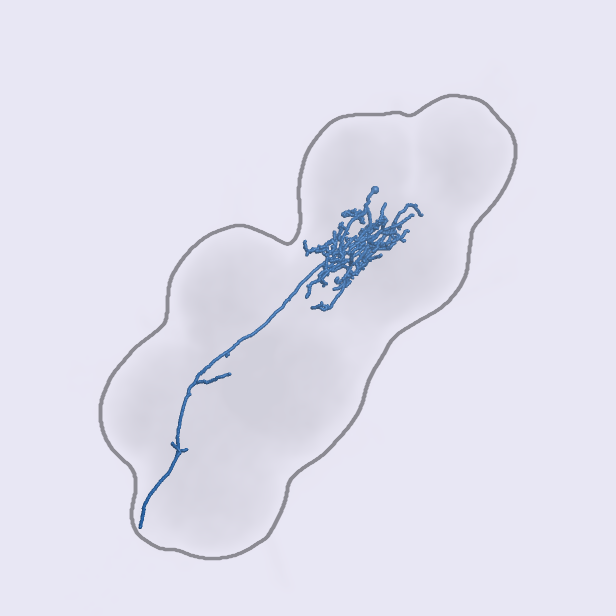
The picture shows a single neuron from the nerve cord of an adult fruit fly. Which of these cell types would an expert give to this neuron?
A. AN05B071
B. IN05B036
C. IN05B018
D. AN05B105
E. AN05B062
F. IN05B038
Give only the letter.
E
